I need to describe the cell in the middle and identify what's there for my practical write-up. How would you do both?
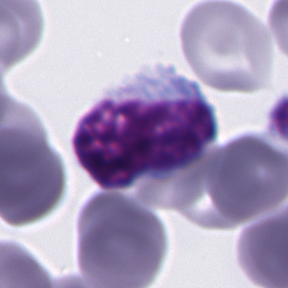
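Cytoplasm: pale lilac-blue. Upper border, where the cytoplasm lies: ragged, not smooth. Nucleus: one single mass, not split into separate lobes, with small reddish-pink spots scattered over it. Cell: typical lymphocyte.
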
